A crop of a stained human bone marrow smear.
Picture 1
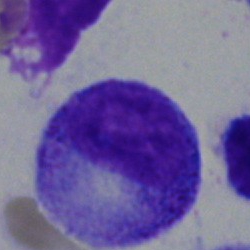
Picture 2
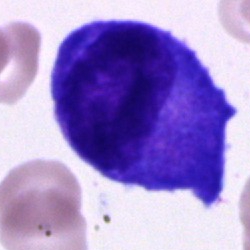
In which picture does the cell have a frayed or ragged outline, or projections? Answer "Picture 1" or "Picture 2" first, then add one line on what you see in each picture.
Picture 2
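Picture 1: The cell is round with a smooth outline.
Picture 2: The cell outline is broadly oval, with a slightly uneven, bumpy edge along the right side.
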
